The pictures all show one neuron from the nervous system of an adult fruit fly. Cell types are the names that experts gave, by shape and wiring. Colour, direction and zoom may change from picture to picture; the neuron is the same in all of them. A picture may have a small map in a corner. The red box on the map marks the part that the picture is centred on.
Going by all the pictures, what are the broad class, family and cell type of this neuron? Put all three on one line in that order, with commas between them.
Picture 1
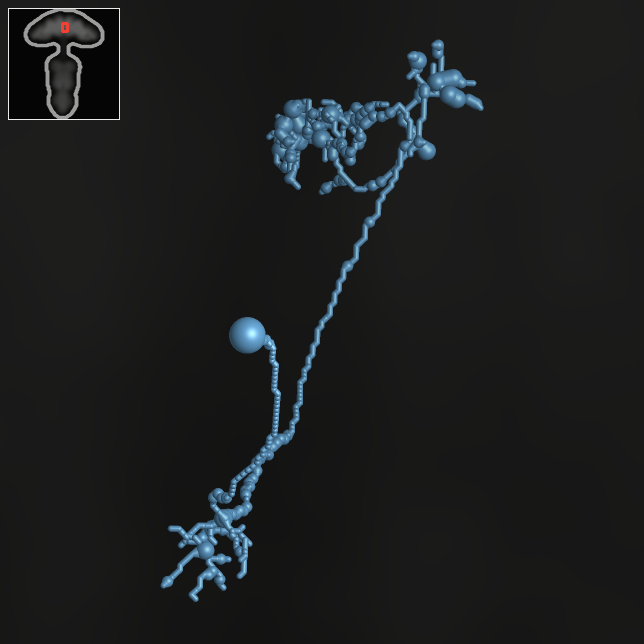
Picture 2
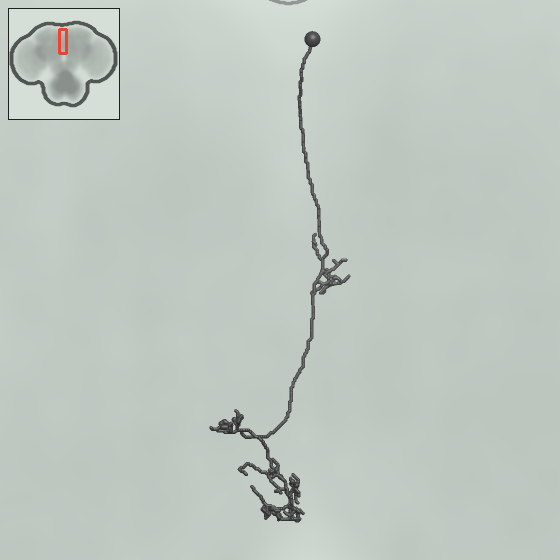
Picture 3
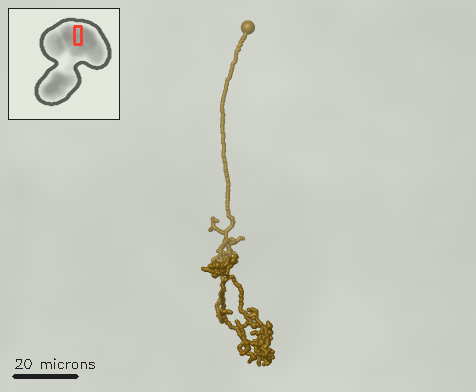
central-brain intrinsic neuron, class CX, PFNm_a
